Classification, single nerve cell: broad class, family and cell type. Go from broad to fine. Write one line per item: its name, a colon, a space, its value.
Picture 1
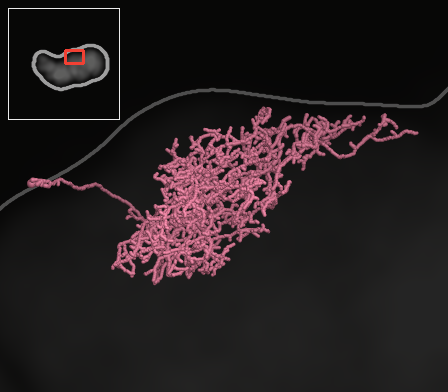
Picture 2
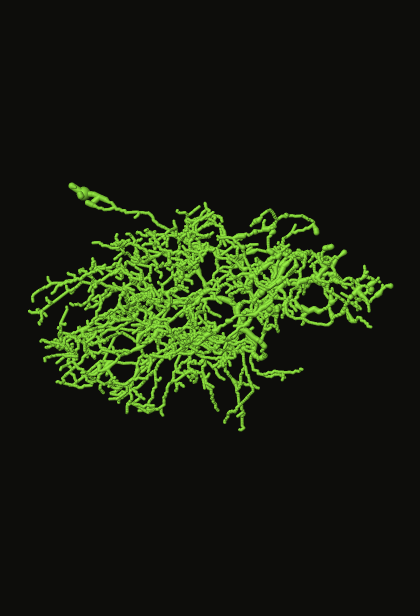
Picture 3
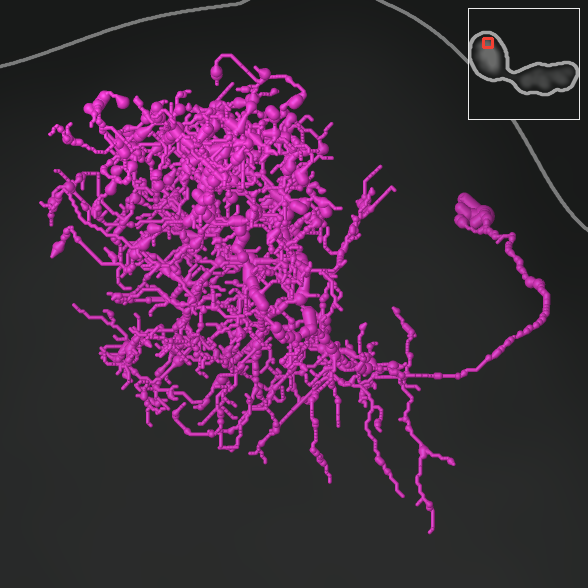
broad class: central-brain intrinsic neuron
family: hemilineage SLPpl1
cell type: SLP376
